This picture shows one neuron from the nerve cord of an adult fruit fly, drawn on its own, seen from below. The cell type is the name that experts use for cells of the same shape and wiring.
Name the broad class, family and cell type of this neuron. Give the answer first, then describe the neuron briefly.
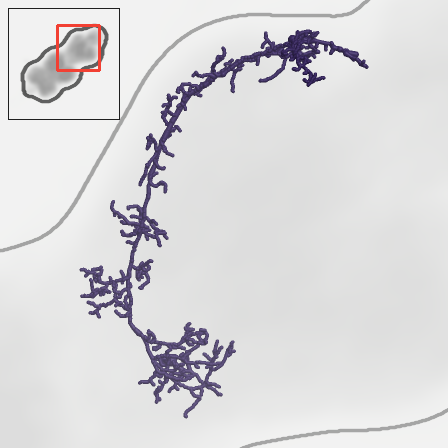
Its broad class is nerve-cord intrinsic neuron. The family is hemilineage 11A. It is of cell type IN11A047. The picture shows dozens of branch ends. As drawn here it is taller than it is wide.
